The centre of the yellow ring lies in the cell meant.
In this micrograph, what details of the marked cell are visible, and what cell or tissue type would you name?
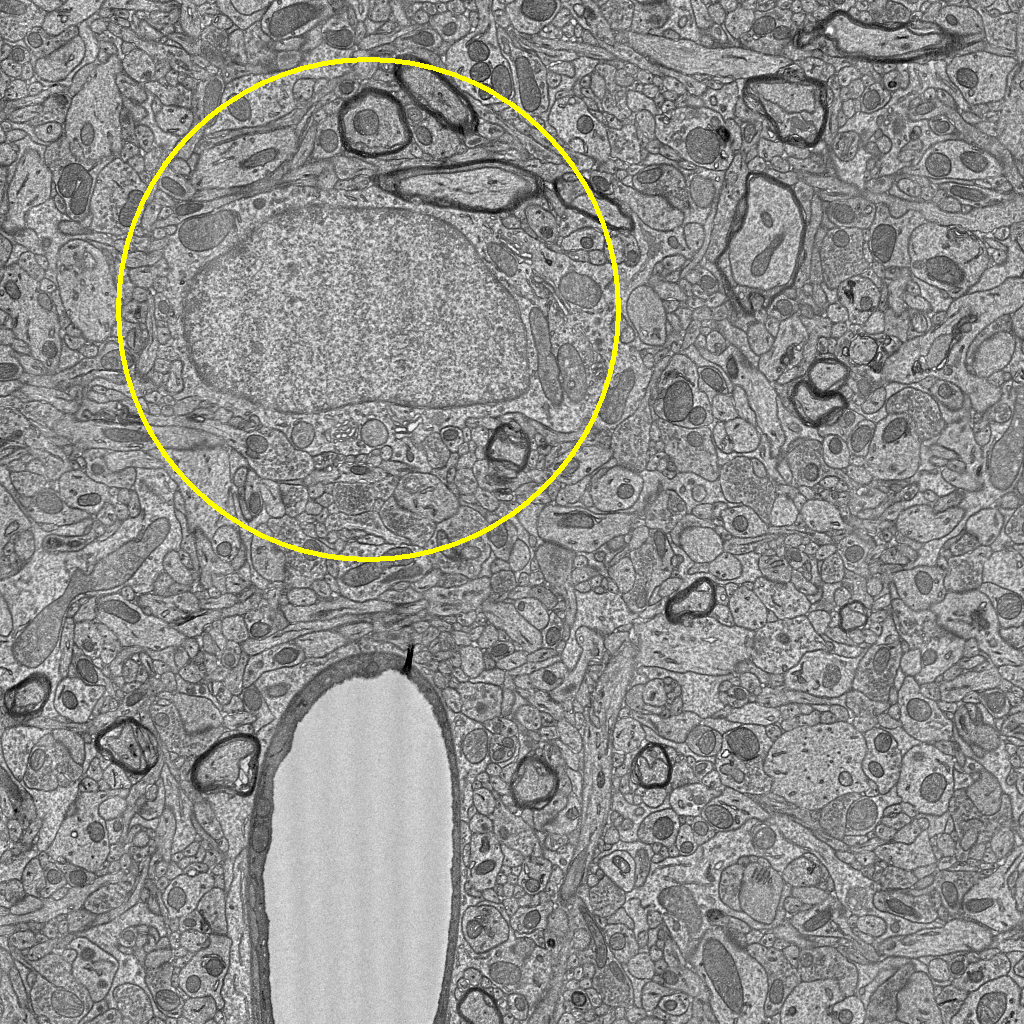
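I see the whole nucleus sitting inside the ring. Its outline is smooth, with no deep infoldings, and the chromatin is finely granular and evenly spread, free of large dark clumps. To the right of the nucleus, a few elongated mitochondria lie in the cytoplasm. I'd call this an astrocyte.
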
